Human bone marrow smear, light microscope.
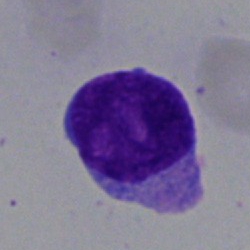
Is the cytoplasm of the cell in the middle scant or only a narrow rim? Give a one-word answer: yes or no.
Yes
